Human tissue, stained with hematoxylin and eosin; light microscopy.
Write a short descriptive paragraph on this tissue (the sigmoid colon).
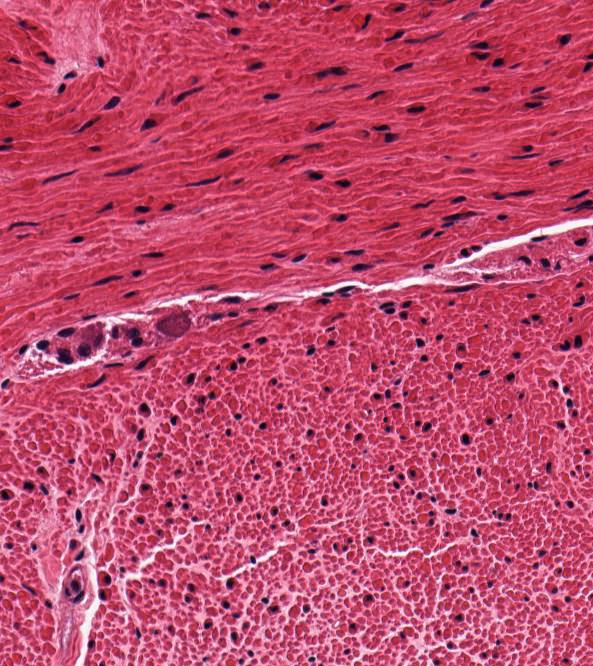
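In the upper part the muscle fibres are cut lengthwise, with elongated nuclei lying parallel to them. In the lower part they are cut in cross section, giving small, closely packed profiles that are rounded to polygonal. Between the two parts, a narrow pale strip of connective tissue rises from the left middle toward the upper right.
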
